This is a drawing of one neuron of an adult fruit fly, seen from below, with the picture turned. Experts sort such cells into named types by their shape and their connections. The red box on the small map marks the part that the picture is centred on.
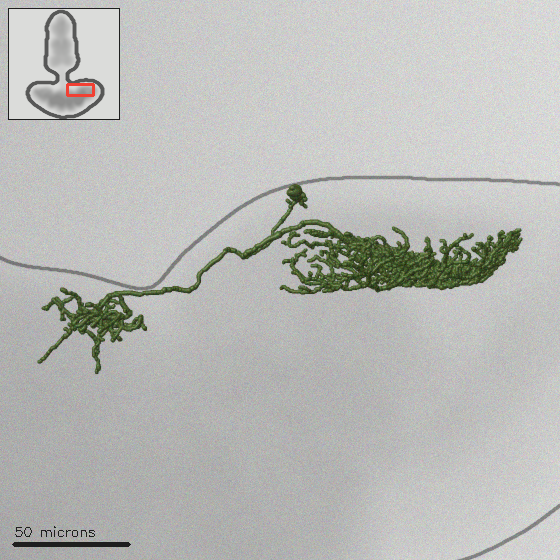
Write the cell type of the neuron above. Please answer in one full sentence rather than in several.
Of the cell type HST is this neuron.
